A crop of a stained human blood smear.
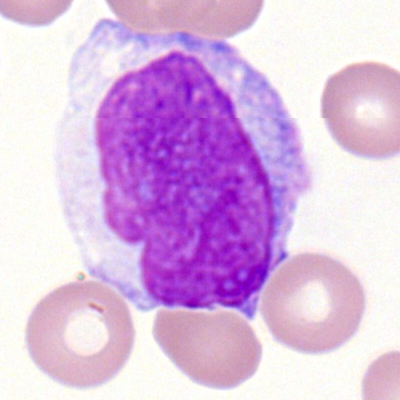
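Monocyte. Nucleus indented, notched on its lower left side, lying toward the right and leaving a wider band of cytoplasm on the left. Chromatin finely textured, with scattered small pale spaces rather than coarse dark blocks. Cytoplasm pale grey-blue, deeper blue along the upper edge.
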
